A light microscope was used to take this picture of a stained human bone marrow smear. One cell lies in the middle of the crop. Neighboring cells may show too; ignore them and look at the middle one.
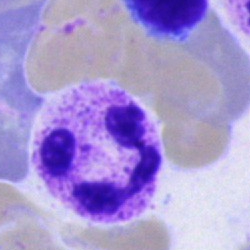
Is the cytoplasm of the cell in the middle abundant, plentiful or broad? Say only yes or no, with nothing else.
Yes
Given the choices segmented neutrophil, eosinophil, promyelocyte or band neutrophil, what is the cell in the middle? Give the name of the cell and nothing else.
segmented neutrophil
